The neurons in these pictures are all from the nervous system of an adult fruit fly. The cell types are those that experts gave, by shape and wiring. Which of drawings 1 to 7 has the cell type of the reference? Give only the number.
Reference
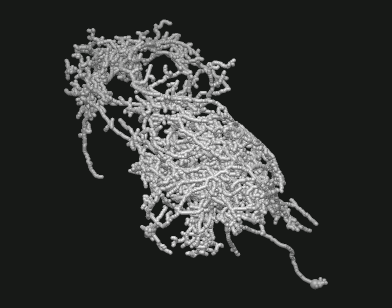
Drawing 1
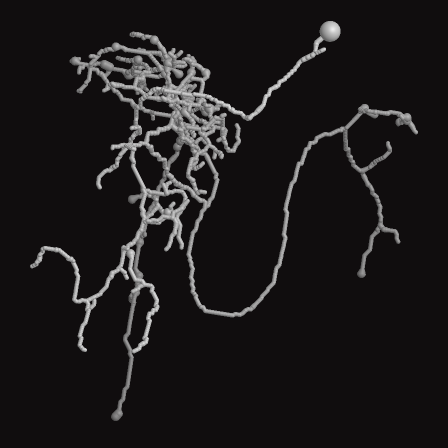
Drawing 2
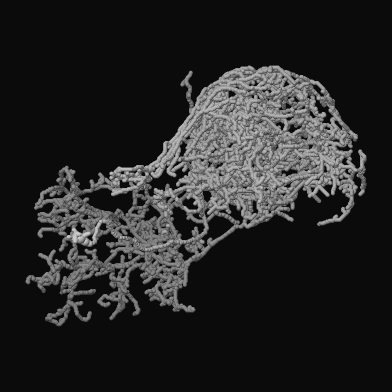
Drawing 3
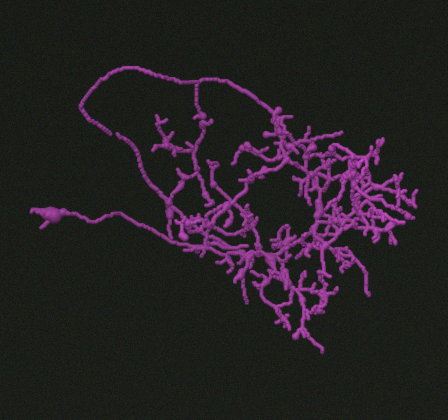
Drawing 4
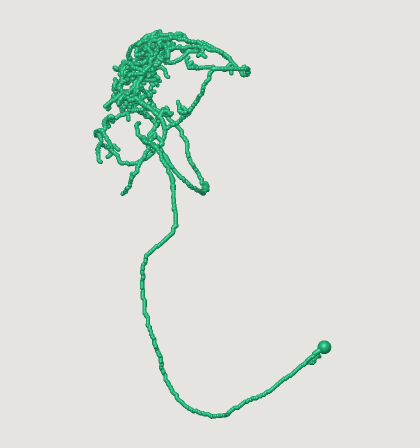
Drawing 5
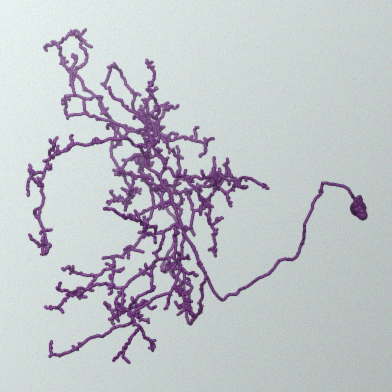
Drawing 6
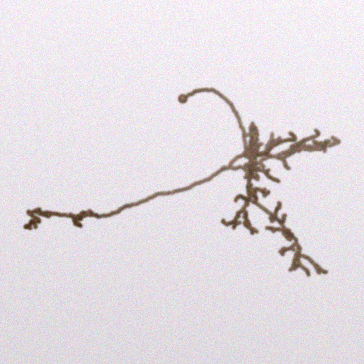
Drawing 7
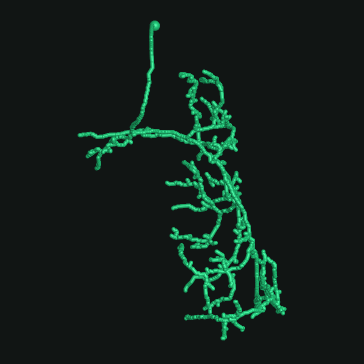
2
